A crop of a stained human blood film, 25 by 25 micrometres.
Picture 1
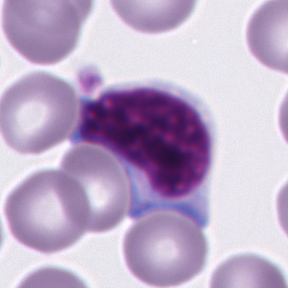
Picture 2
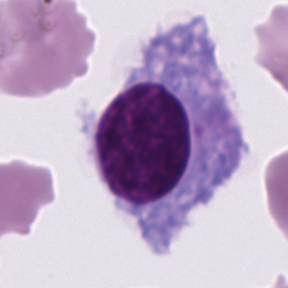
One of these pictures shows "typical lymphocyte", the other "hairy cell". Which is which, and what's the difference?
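Picture 1: typical lymphocyte. Picture 2: hairy cell. Picture 1: nucleus elongated, about 12 by 8 micrometres, running obliquely from upper left toward lower right. Chromatin dark purple and coarsely clumped, with darker patches; small reddish-purple dots scattered over the nucleus. Cell outline angular rather than round. Picture 2: nucleus oval, about 11 by 8 micrometres, set off-centre toward the left side of the cell. Cytoplasm abundant and pale greyish-blue, mottled and lacy with many small pale spots. Cytoplasmic edge frayed into fine wispy projections.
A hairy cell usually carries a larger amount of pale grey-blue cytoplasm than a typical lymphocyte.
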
